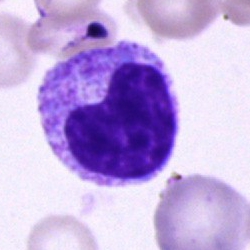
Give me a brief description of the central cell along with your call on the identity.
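The nucleus has a notch on its upper side, which gives it a kidney shape, and it sits off-centre toward the lower right of the cell. Its chromatin looks dark purple and fairly dense, blotchy in texture. Tucked into the notch, I see a paler area of cytoplasm. This is a metamyelocyte.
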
